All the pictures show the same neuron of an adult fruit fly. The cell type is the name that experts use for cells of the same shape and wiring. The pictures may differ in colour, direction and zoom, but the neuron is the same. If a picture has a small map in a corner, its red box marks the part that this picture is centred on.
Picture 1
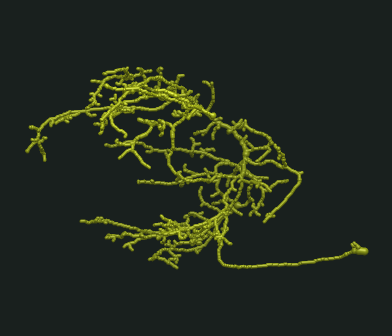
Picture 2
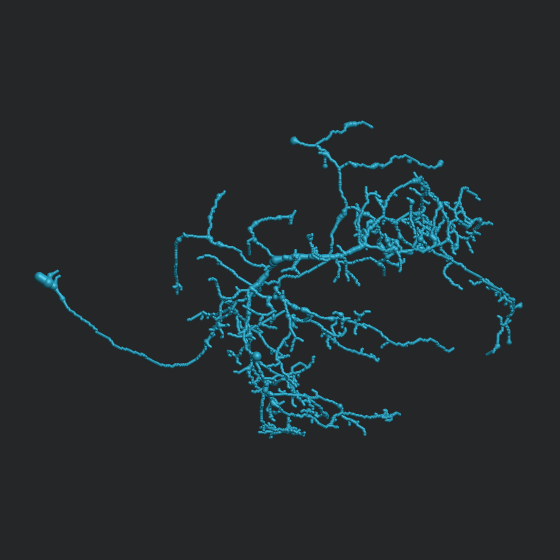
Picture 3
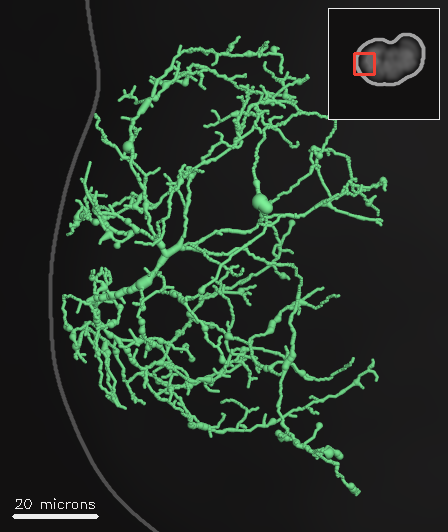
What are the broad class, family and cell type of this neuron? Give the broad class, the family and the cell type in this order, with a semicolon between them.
nerve-cord intrinsic neuron; hemilineage 04B; IN04B044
